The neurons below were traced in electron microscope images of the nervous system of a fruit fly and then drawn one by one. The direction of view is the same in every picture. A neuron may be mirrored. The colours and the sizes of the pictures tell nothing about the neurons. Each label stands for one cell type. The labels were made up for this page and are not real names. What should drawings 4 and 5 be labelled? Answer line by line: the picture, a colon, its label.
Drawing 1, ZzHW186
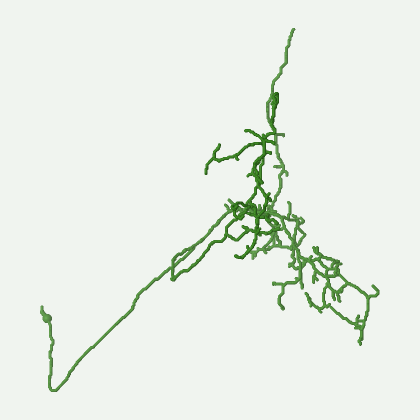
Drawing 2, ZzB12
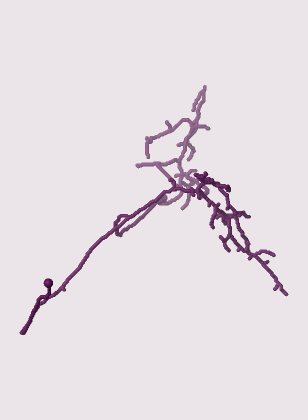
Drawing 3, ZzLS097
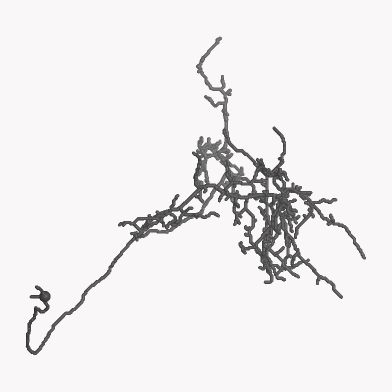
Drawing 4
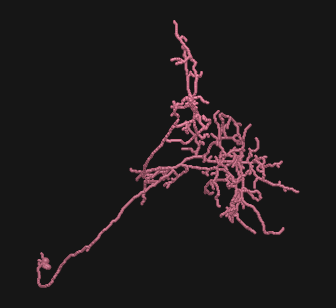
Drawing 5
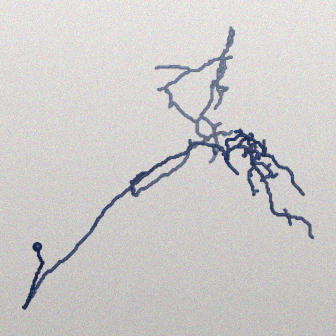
4: ZzLS097
5: ZzB12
